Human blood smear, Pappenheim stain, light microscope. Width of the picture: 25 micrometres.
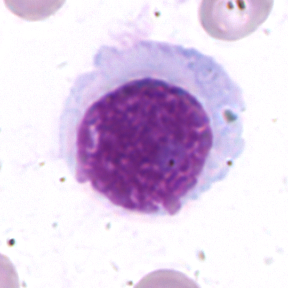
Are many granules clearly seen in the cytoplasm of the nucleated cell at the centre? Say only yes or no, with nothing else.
No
